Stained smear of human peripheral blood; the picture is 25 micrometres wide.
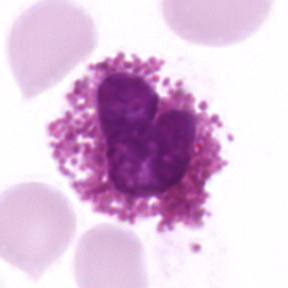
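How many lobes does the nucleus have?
Two, I count, with the left lobe sitting higher than the right.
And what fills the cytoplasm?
Coarse, round, reddish-pink granules, packed in and all about one size.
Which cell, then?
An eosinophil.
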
